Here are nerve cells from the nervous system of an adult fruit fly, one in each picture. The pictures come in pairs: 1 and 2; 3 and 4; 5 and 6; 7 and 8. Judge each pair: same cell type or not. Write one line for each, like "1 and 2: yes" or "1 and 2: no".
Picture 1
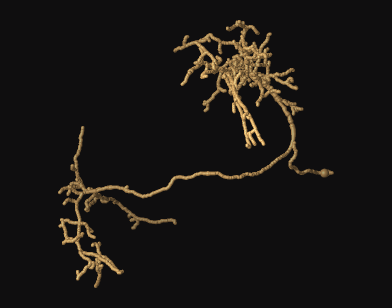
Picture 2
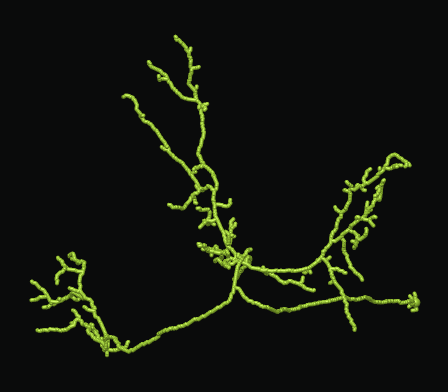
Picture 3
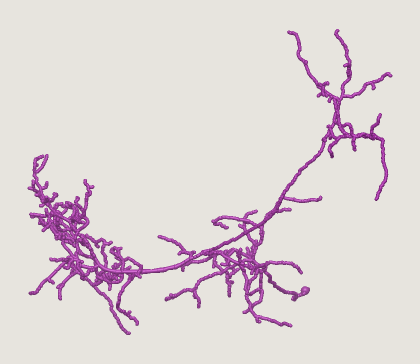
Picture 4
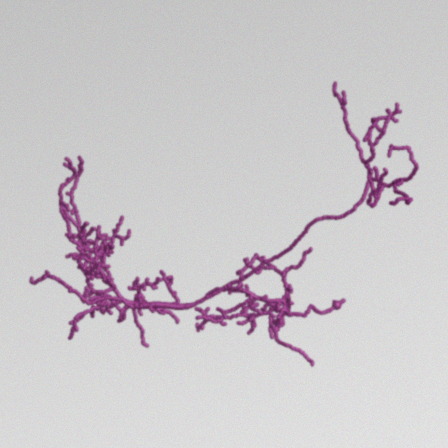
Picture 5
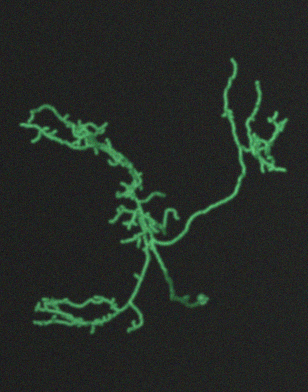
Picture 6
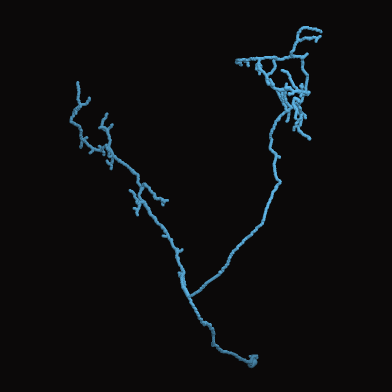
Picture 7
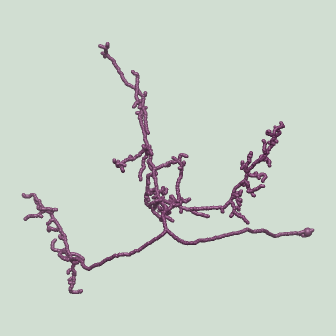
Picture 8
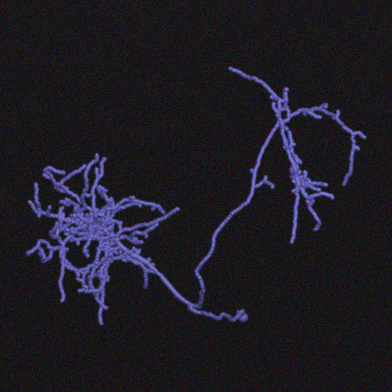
1 and 2: no
3 and 4: yes
5 and 6: no
7 and 8: no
